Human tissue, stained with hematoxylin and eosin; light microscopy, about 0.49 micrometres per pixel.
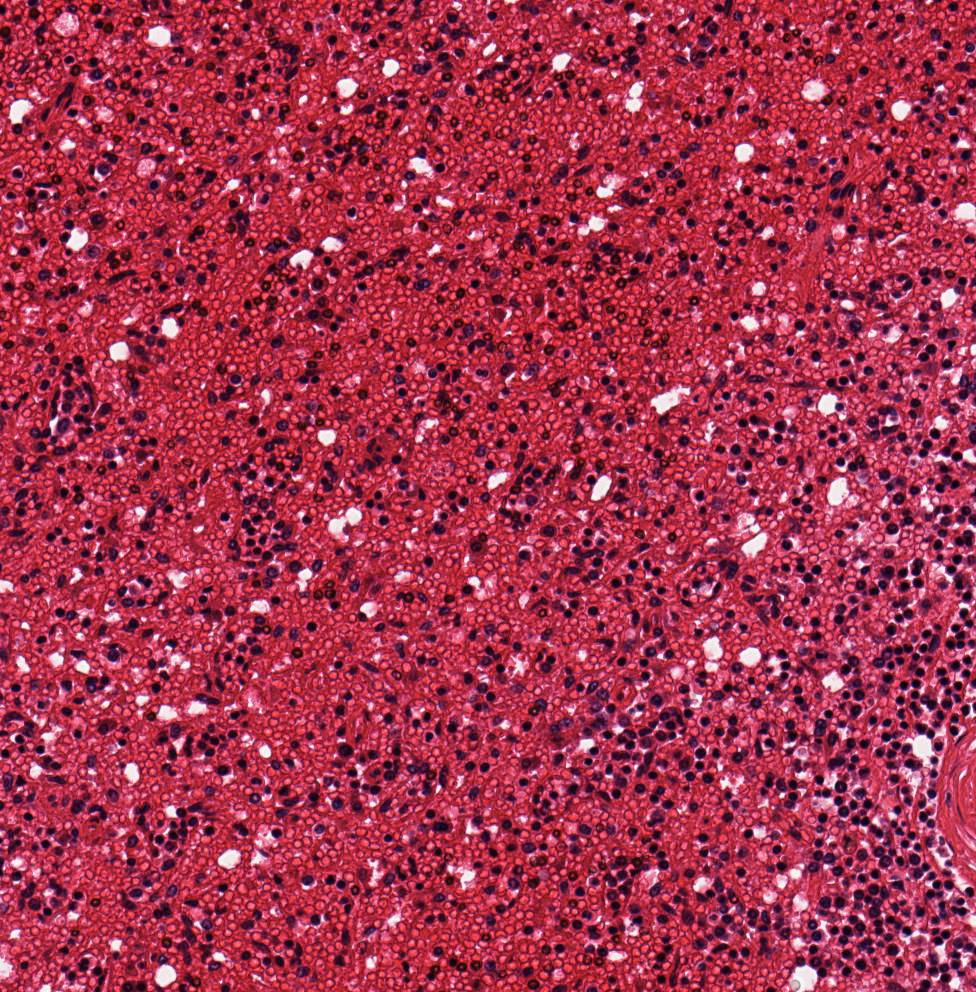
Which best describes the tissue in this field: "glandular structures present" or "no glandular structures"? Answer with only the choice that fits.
No glandular structures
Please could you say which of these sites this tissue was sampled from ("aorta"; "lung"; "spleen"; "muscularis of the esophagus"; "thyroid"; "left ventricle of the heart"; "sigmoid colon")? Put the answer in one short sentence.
The site this tissue was sampled from is the spleen.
